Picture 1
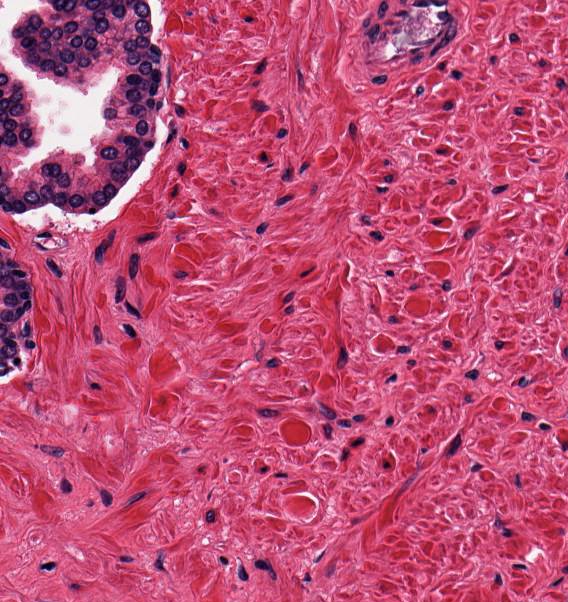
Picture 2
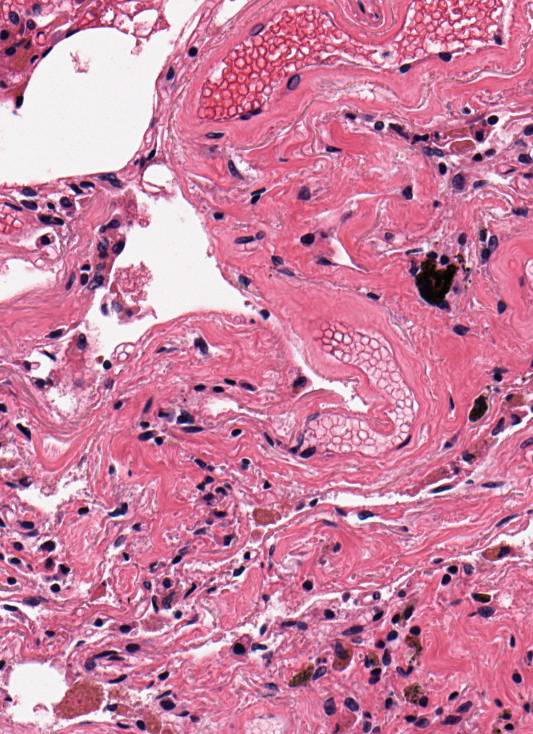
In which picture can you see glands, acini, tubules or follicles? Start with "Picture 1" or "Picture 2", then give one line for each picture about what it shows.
Picture 1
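In picture 1: The gland is lined by epithelium several cell layers thick with crowded, round, dark nuclei.
In picture 2: No glands or epithelium-lined tubules are present in the field.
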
